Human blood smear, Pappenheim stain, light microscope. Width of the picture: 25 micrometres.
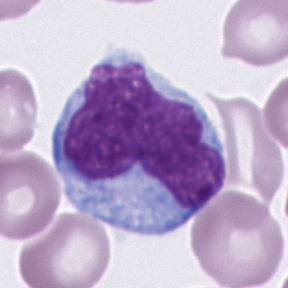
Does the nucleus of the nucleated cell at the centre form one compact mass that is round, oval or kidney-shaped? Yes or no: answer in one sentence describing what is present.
No, there are two or more separate lobes forming the nucleus.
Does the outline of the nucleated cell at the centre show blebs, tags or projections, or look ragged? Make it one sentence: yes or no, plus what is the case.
Yes, the cell does have a ragged or frayed edge, or projections, blebs or tags.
